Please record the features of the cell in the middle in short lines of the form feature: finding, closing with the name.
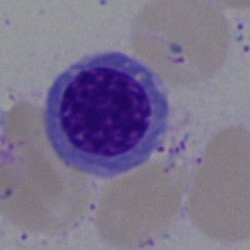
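Chromatin: coarse, in dark purple clumps with paler spots between
Cytoplasm: a paler area beside the nucleus at its upper right
Granules: none in the cytoplasm
Background: small purple specks scattered outside the cell
Name: erythroblast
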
